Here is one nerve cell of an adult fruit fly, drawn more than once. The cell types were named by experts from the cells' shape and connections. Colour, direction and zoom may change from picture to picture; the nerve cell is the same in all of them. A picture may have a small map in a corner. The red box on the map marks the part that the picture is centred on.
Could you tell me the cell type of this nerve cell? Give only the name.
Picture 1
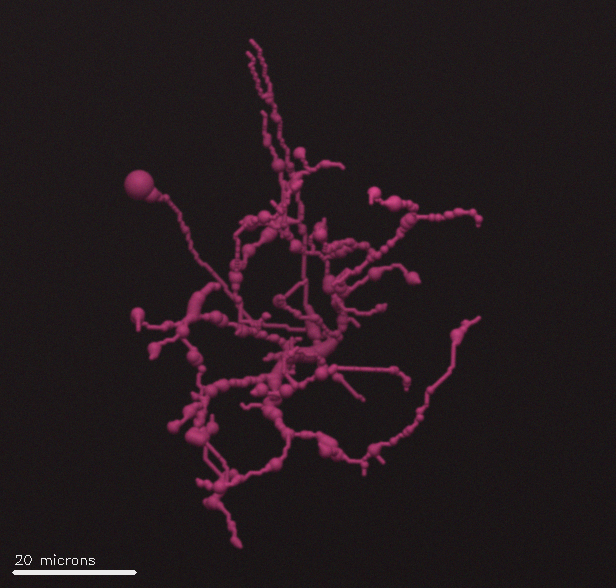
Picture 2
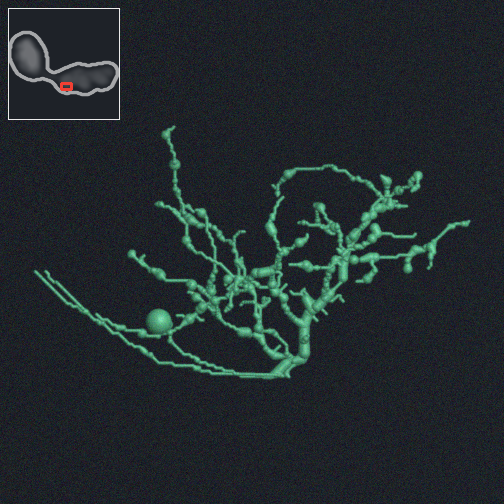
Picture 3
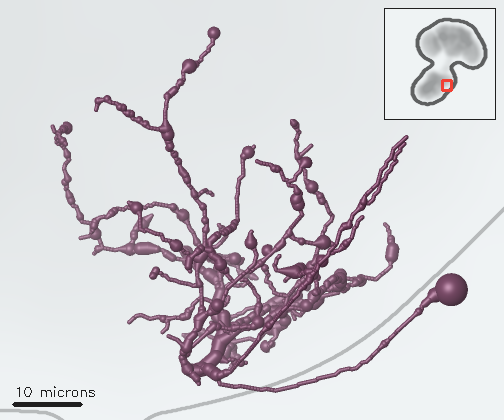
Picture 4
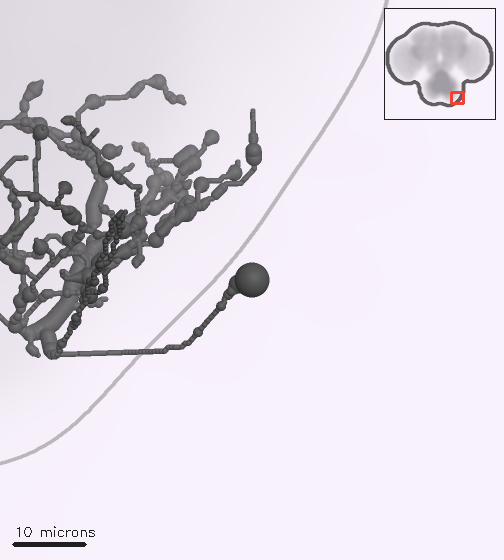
IN01B025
